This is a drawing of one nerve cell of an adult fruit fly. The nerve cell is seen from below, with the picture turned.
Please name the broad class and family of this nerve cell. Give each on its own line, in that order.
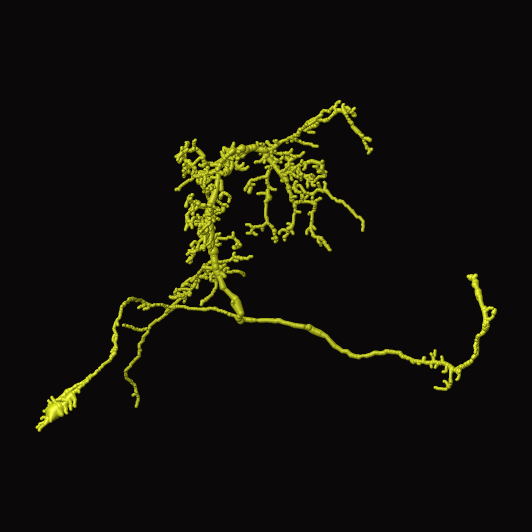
nerve-cord intrinsic neuron
hemilineage 03B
